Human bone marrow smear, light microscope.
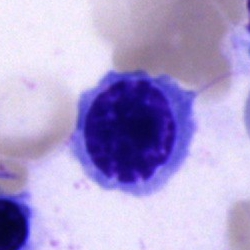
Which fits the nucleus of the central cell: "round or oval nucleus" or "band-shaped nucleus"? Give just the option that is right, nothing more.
Round or oval nucleus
